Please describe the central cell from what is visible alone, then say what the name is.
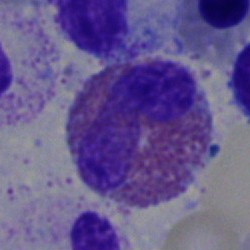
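Let me start with the nucleus: it curves into a horseshoe, running from the upper right down the left side of the cell. Its chromatin looks dark purple and condensed. Coarse reddish-pink granules pack the cytoplasm, and near the centre there's a small pale clear spot. So, an eosinophil.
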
